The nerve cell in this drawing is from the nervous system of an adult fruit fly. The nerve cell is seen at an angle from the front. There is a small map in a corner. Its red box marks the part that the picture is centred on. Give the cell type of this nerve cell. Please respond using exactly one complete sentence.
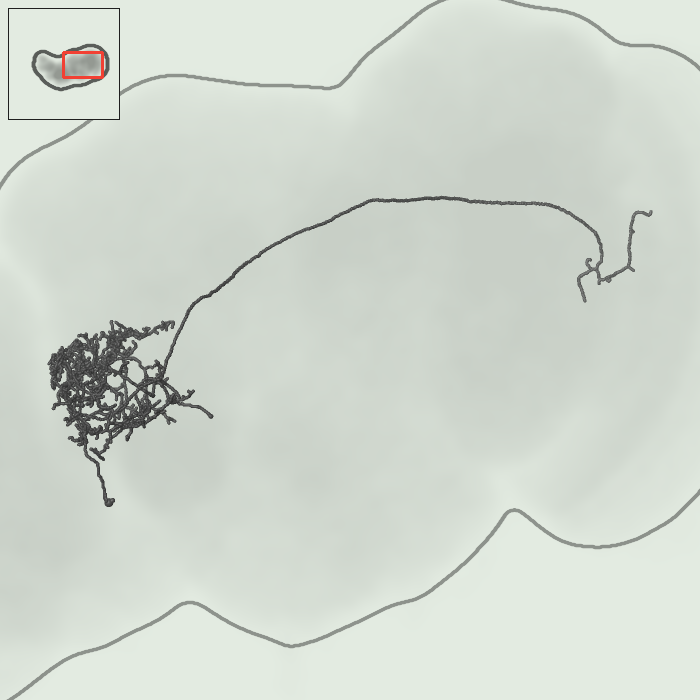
On the level of cell type, this nerve cell is CB0929.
